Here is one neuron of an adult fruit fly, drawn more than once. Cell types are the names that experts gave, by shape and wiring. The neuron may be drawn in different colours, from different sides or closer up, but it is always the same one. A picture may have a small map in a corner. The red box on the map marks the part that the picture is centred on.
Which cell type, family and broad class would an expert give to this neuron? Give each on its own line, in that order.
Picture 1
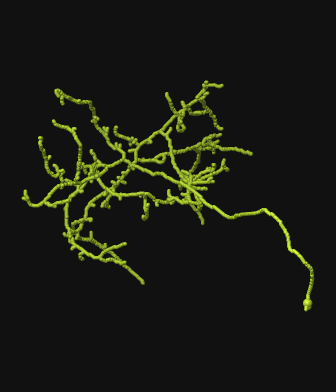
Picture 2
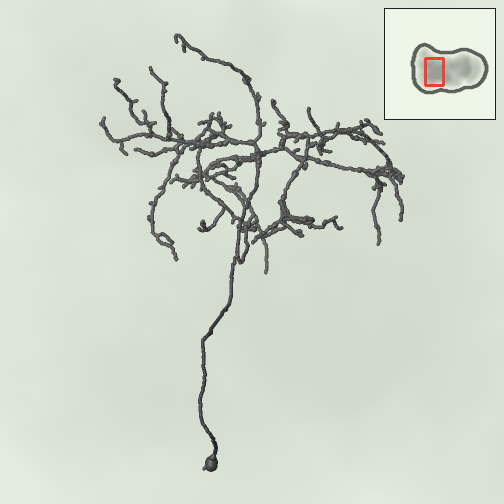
IN00A057
hemilineage 00A
nerve-cord intrinsic neuron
